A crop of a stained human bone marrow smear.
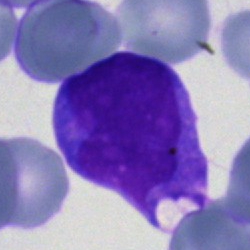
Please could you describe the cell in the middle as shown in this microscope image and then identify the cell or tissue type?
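Outline narrowing into a tapering tail at the bottom. Nucleus large, filling most of the cell. Cytoplasm blue, paler than the nucleus, with clear vacuoles at the lower tip of the cell. Cell: blast.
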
